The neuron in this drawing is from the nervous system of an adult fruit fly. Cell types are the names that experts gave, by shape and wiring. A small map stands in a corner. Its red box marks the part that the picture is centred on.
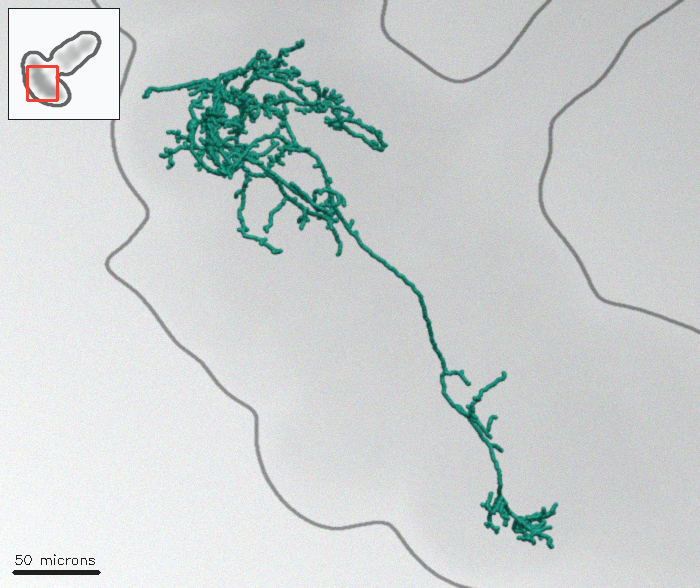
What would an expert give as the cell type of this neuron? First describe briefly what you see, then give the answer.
It is in the brain and does not reach the nerve cord. From top to bottom in the picture it spans about 300 microns. Dozens of branch ends can be seen. It is a central-brain intrinsic neuron. It is of cell type AVLP035.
